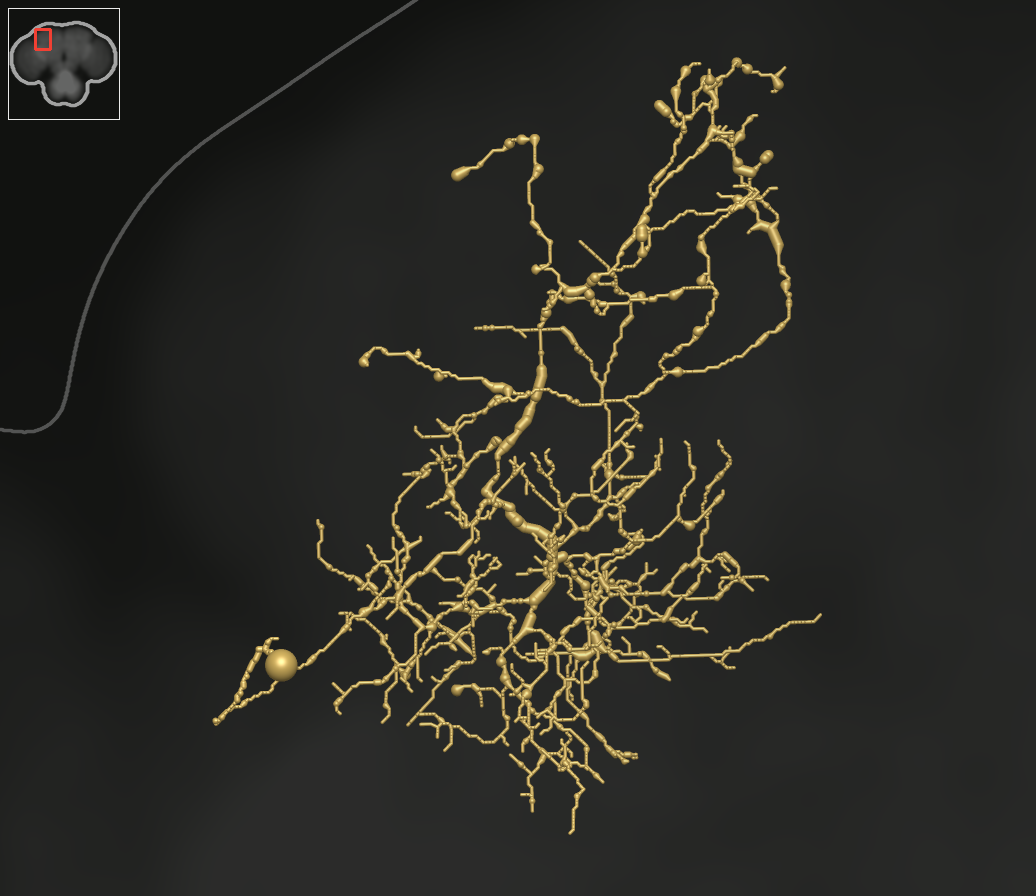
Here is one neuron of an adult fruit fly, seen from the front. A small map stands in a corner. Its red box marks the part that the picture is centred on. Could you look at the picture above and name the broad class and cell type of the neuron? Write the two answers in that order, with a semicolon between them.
central-brain intrinsic neuron; AVLP596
